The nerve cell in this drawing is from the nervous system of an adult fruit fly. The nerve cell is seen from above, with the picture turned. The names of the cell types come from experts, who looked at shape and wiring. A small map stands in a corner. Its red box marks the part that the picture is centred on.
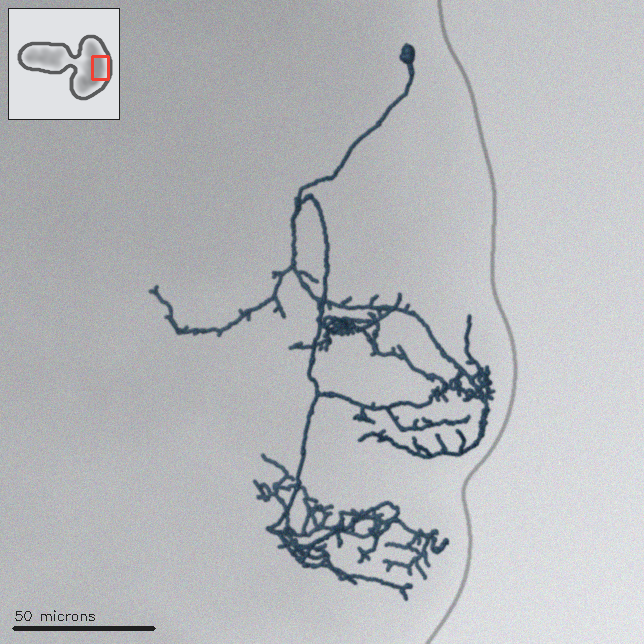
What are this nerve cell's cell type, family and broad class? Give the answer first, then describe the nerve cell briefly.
It is of cell type CRE059. The family is hemilineage CREl1. Its broad class is central-brain intrinsic neuron. It lies in the brain. From top to bottom in the picture it spans about 200 microns. Dozens of branch ends can be seen.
